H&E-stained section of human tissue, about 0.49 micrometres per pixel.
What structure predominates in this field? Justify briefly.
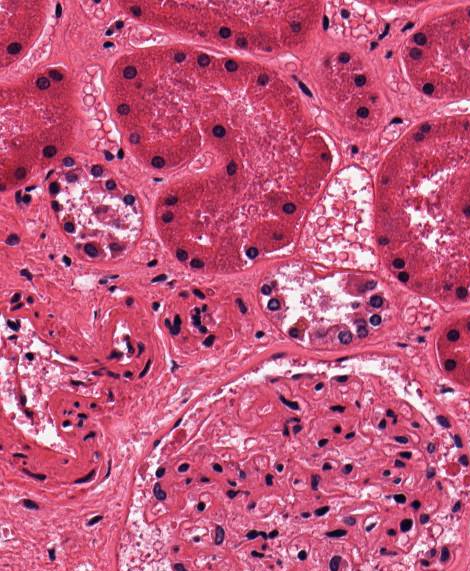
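This is the cortical labyrinth of the kidney. First, a large rounded glomerulus fills the lower right, its densely cellular tuft parted from its capsule by a narrow pale space above.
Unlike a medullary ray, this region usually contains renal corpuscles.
Second, most tubules above have cuboidal cells with deeply eosinophilic, granular cytoplasm and lumens holding a fluffy, frayed pink fringe.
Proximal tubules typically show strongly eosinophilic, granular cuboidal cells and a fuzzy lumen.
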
